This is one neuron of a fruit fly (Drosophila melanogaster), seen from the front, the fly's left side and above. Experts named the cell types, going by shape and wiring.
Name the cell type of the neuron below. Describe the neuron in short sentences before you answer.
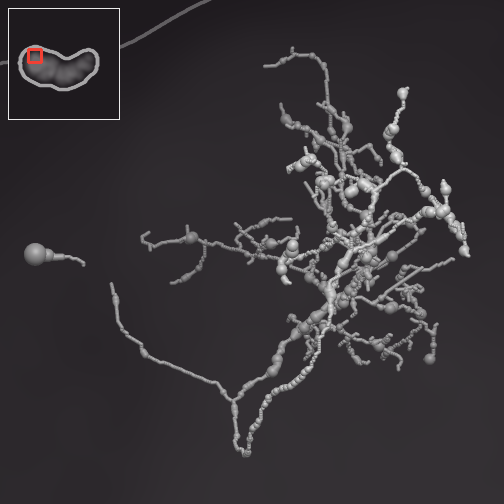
The cell body is on the left of the picture. Dozens of branch ends can be seen. Its broad class is central-brain intrinsic neuron. The cell type is LHAD1a2.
